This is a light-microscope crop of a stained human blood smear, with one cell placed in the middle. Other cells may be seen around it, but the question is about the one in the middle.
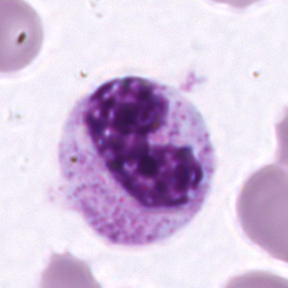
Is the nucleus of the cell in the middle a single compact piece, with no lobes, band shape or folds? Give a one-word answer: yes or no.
No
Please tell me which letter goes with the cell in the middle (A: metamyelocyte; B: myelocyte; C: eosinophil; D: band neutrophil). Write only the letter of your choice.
D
